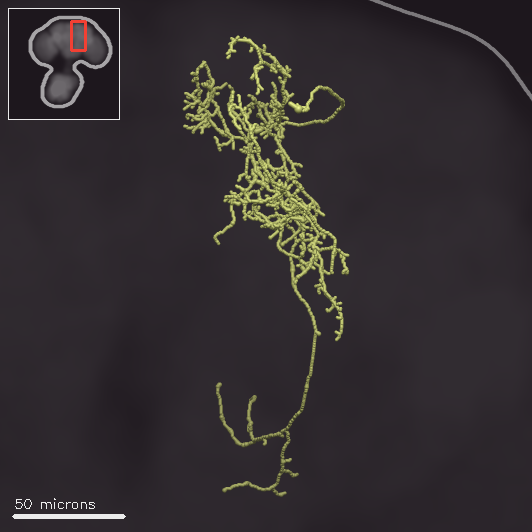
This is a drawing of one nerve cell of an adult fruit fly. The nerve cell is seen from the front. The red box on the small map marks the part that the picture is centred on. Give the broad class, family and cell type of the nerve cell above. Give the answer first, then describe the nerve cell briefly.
This is a central-brain intrinsic neuron. The family is hemilineage CREa2_ventral. Its cell type is LAL022. Its cell body lies at the top of the picture. By the scale bar it is about 200 microns tall in this view. The picture shows dozens of branch ends.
